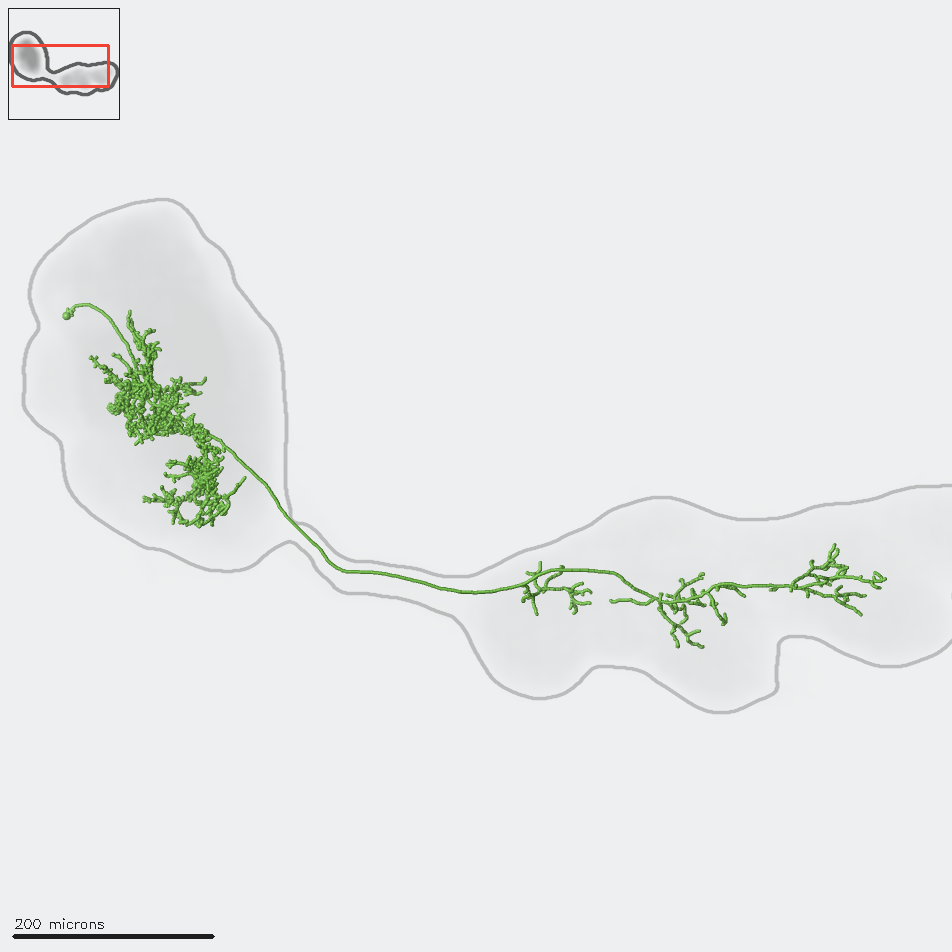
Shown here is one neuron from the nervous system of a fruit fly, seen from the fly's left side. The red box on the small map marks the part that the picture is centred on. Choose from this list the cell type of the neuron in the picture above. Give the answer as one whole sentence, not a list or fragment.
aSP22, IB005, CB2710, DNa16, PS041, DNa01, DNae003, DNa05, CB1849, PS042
The cell type DNa01 is the type of this neuron.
